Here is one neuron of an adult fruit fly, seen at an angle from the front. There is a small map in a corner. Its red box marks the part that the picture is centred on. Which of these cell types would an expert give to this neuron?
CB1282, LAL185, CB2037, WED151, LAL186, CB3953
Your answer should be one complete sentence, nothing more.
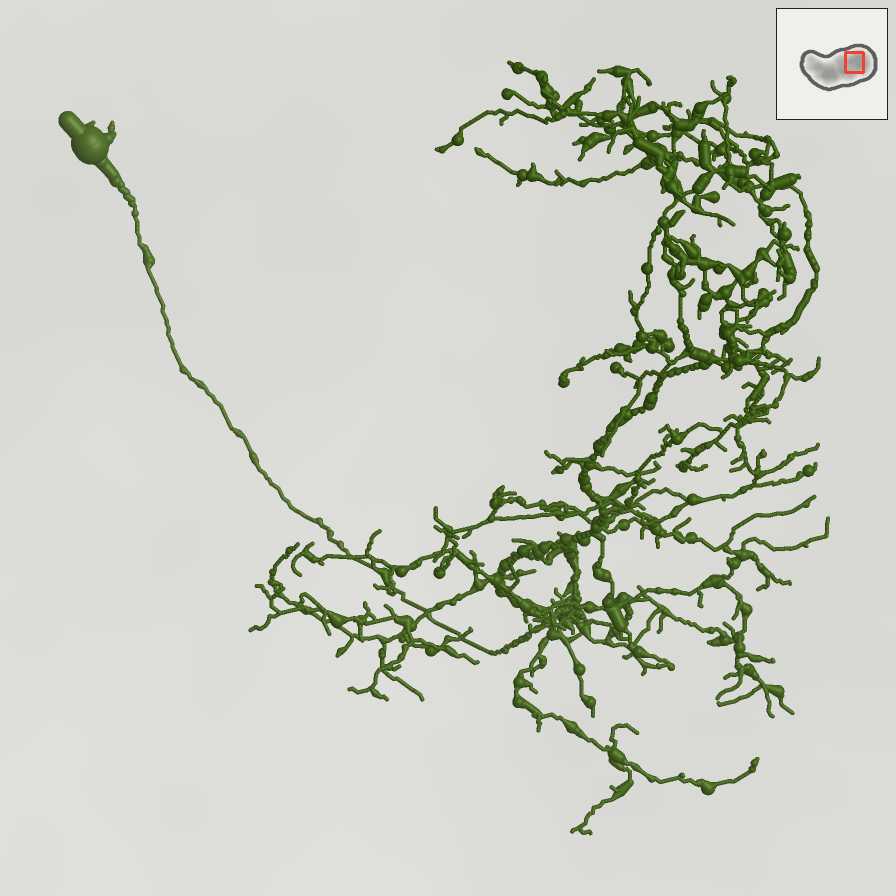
The neuron belongs to cell type LAL185.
